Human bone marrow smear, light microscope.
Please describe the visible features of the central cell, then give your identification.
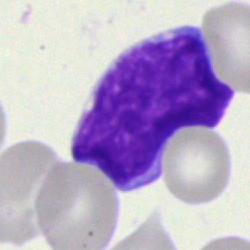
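An irregular, angular outline, rather than a round one, bounds the cell. The nucleus occupies nearly the whole cell. No distinct nucleoli are visible, and no vacuoles are seen. It is a blast.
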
